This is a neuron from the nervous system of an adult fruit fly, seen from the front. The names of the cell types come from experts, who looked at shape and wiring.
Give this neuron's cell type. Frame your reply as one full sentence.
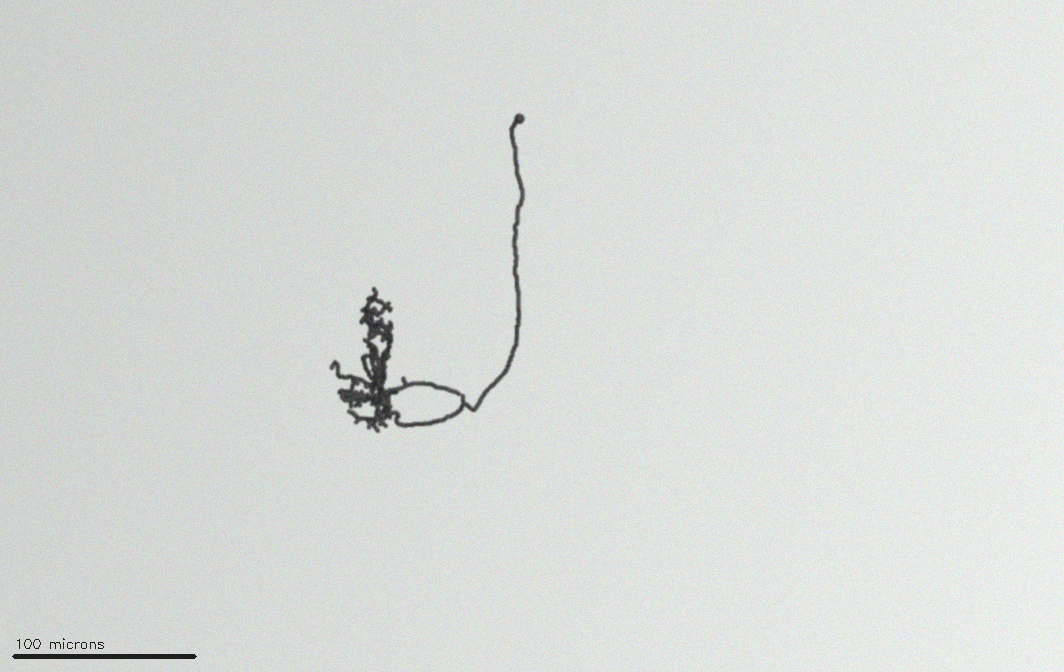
The type assigned to this neuron is LAL133_c.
